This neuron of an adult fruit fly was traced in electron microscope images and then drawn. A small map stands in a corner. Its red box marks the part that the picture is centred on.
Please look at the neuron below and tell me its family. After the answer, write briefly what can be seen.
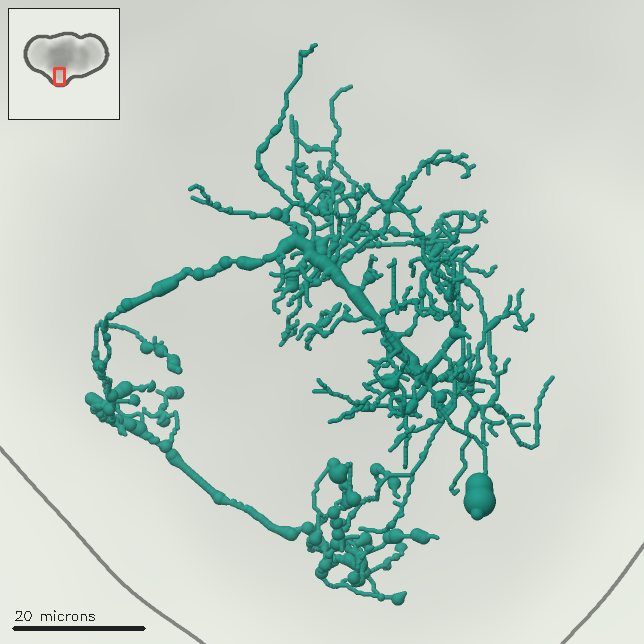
The family is hemilineage 19B. Its broad class is nerve-cord intrinsic neuron. Its cell body lies at the lower right of the picture. By the scale bar it is about 85 microns tall in this view.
